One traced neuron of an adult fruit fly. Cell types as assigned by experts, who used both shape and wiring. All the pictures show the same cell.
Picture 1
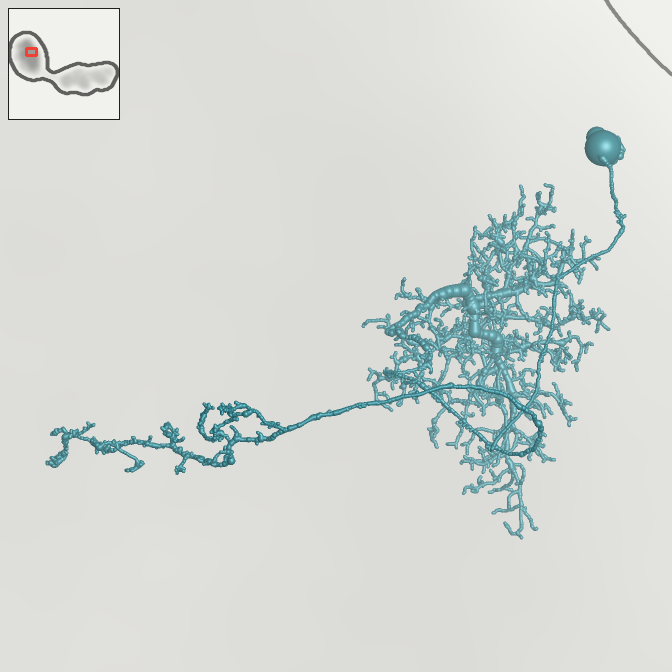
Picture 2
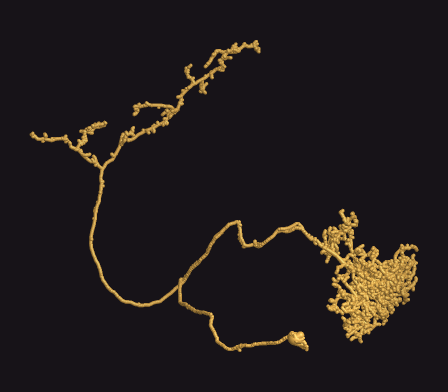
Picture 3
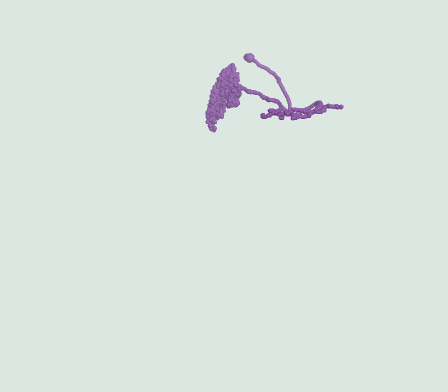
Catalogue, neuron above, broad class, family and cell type: visual projection neuron; hemilineage VPNp3; LC11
